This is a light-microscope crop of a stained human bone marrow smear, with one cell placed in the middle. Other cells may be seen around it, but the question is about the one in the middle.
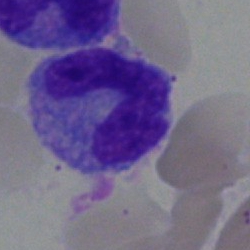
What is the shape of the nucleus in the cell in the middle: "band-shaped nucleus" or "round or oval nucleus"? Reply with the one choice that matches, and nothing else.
Band-shaped nucleus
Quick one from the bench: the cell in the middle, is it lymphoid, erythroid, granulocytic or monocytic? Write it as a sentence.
The cell at the middle of this crop is assigned to the monocytic lineage.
